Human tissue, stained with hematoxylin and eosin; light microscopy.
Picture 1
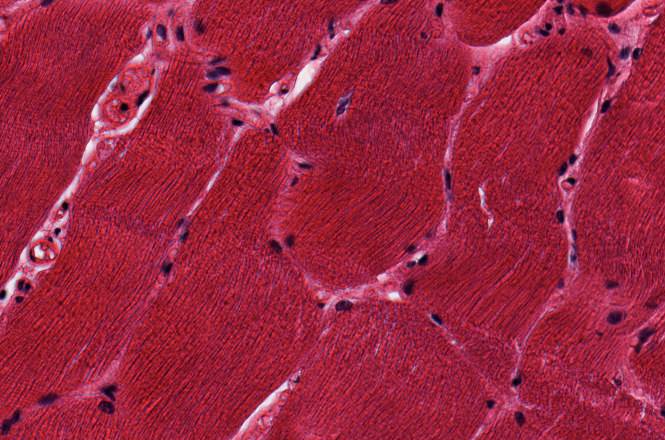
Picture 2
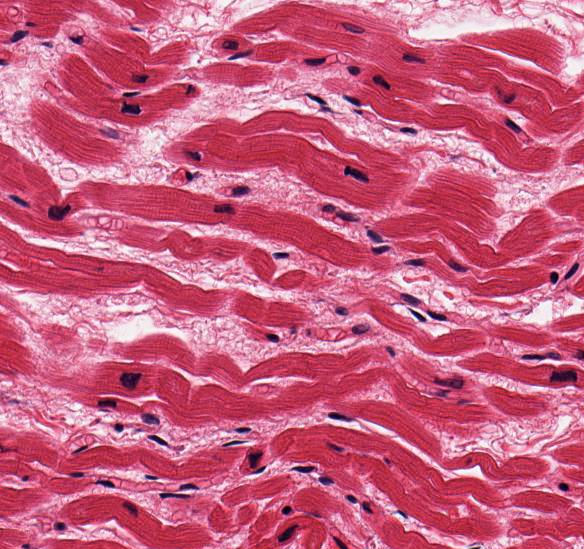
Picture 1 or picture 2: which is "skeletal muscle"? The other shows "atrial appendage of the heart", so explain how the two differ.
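First, identity: picture 1 is skeletal muscle and picture 2 is atrial appendage of the heart. Fibres: in skeletal muscle, fine striations run across their deeply eosinophilic cytoplasm, while in the atrial appendage they run in wavy parallel bands roughly left to right across the whole field, some branching and merging with neighbours. Nuclei: dark, flattened and at the fibre edges in skeletal muscle; in the middle of the fibres in the atrial appendage. Between fibres: only thin strands of pale connective tissue and no fat cells in skeletal muscle, against a pale, loose stroma holding small, slender, dark nuclei in the atrial appendage.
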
